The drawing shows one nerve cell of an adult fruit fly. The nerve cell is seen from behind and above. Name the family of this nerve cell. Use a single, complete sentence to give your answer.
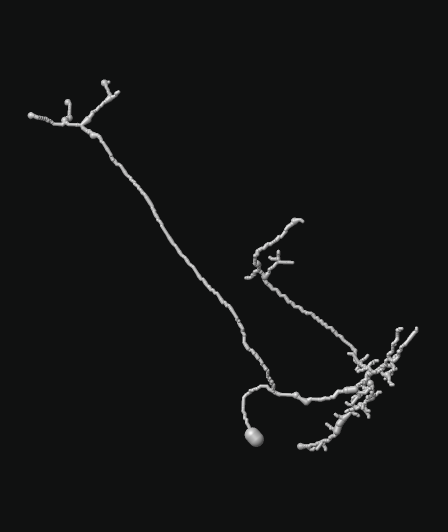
The nerve cell takes LLPC as its family.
